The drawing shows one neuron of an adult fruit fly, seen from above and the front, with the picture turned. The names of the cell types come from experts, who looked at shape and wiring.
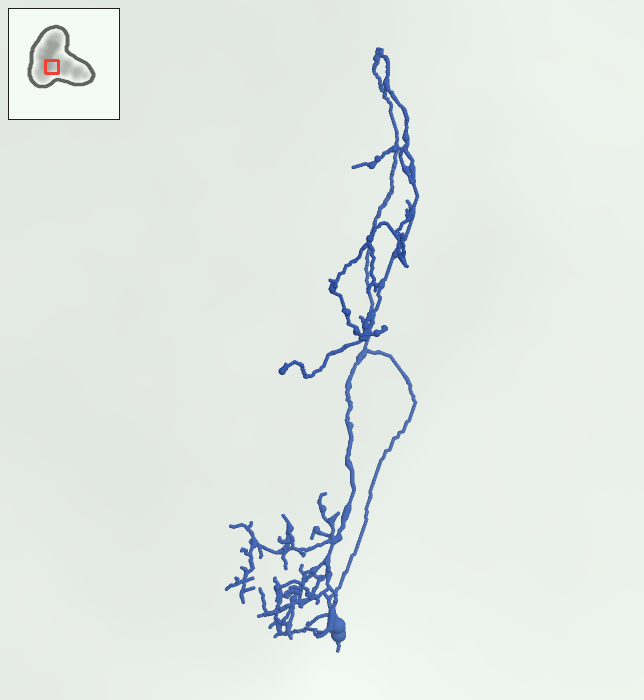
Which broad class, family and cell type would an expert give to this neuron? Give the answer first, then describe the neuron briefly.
This is a central-brain intrinsic neuron. Its family is hemilineage DL2_dorsal. The cell type is LHPV5d1. The cell body can be seen at the bottom of the picture. The picture shows dozens of branch ends.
